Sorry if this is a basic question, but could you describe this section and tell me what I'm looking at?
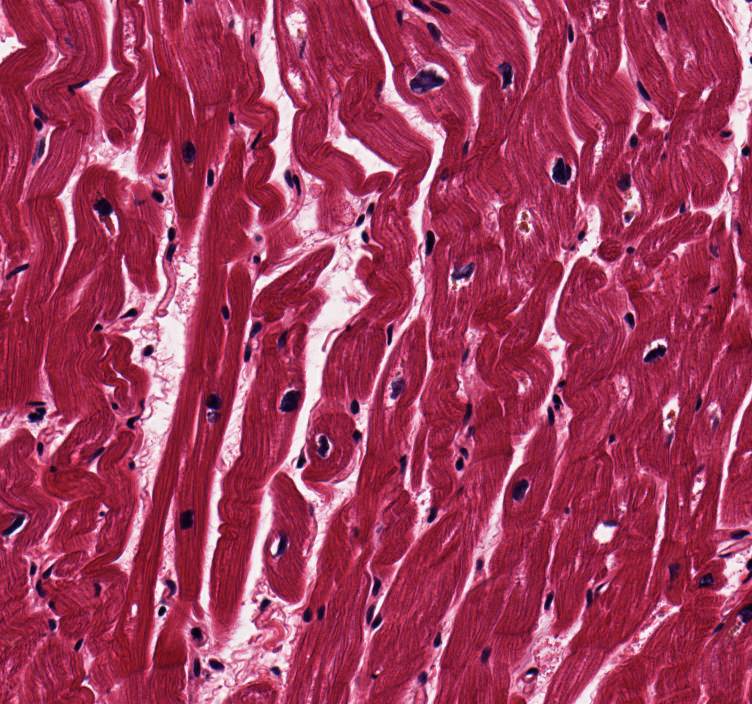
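Closely packed muscle fibres fill the whole field, running mostly from bottom to top, tilted slightly obliquely. Neighbouring fibres branch and join, forming a connected network, not separate parallel cylinders. Nuclei sit centrally, not at the fibre edges. The cytoplasm is deep pinkish-red with fine lengthwise fibrillar striations. I'd call this the left ventricle of the heart.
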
